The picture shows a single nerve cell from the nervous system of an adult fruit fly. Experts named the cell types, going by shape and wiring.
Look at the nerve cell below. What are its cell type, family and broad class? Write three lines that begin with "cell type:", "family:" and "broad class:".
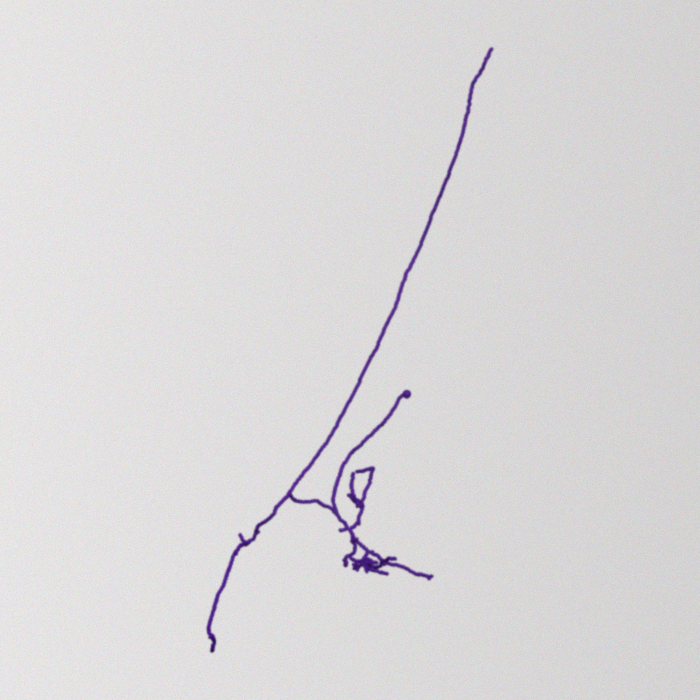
cell type: AN10B061
family: hemilineage 10B
broad class: ascending neuron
